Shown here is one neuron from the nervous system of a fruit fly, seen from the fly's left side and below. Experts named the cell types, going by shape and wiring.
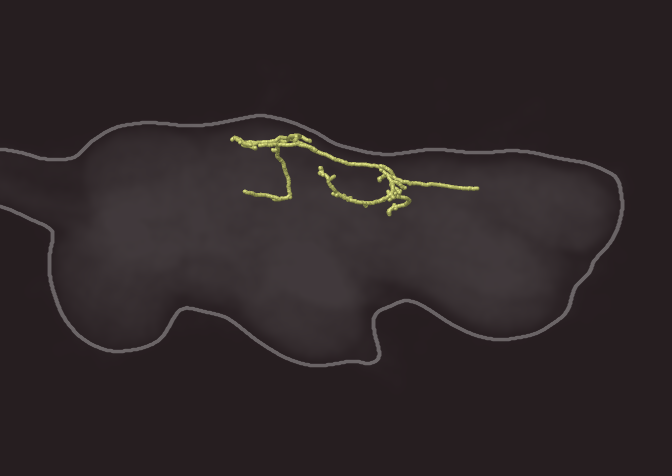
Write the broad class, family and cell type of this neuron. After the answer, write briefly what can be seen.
This is a nerve-cord intrinsic neuron. Its family is hemilineage 03B. It is of cell type IN03B091. The drawing shows no cell body. As drawn here it is more than twice as wide as it is tall.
